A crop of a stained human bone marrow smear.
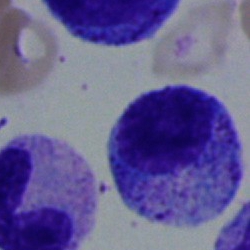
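Myelocyte, the cell in the middle of this stained human bone marrow smear. Its outline, as I follow it around, is round and smooth. The nucleus is one single mass, without lobes, and it sits in the upper part of the cell. I notice that it stains a dense, dark purple.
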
